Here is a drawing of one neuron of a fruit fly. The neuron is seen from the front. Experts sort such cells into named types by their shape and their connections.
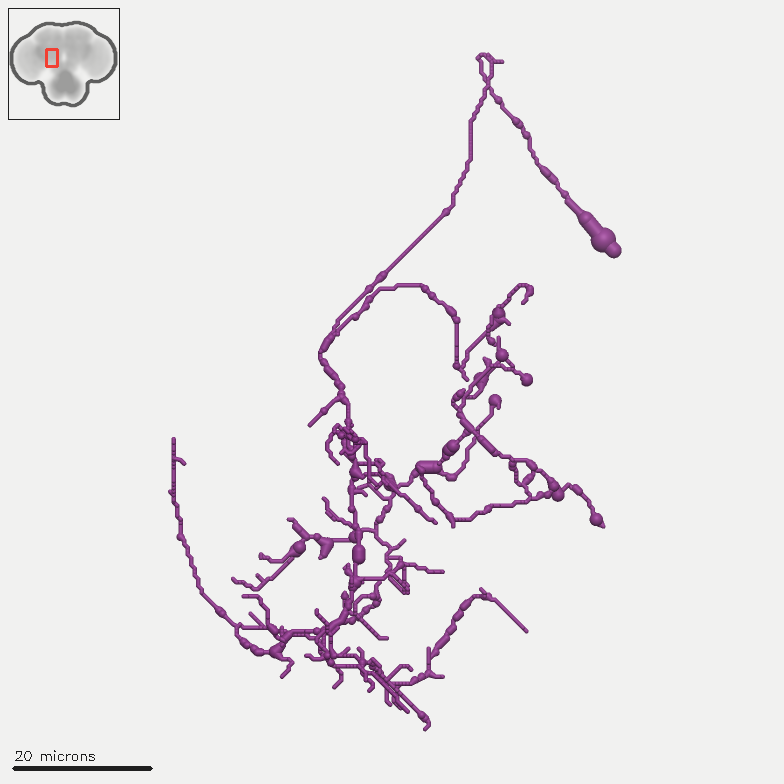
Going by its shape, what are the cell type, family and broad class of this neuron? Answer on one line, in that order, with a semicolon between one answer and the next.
WED162; hemilineage DM5_ventral; central-brain intrinsic neuron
